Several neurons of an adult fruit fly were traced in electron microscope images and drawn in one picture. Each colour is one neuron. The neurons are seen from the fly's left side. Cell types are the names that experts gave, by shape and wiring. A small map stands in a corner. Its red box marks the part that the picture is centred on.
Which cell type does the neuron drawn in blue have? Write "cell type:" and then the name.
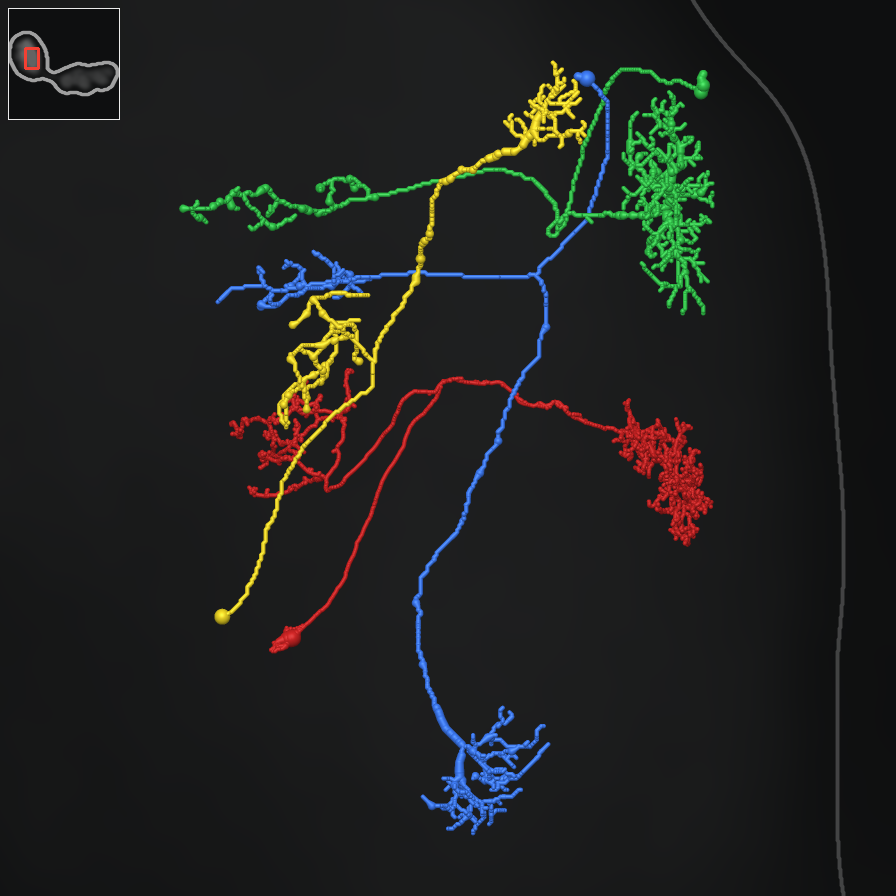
cell type: LC18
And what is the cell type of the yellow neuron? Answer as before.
cell type: LC12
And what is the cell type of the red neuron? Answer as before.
cell type: LC17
